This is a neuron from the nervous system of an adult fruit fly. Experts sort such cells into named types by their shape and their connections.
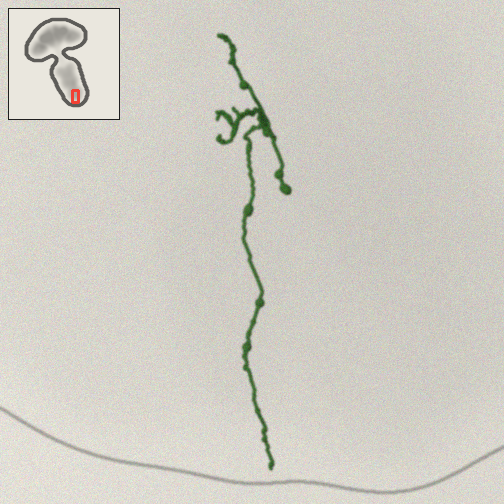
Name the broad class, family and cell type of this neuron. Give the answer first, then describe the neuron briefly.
Its broad class is sensory neuron entering the nerve cord. The name of its family is class chemosensory. The cell type is SNch10. It is in the nerve cord and does not reach the brain. The drawing shows no cell body. It has a dozen or fewer branch ends.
